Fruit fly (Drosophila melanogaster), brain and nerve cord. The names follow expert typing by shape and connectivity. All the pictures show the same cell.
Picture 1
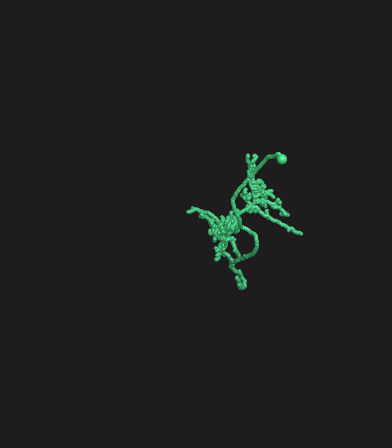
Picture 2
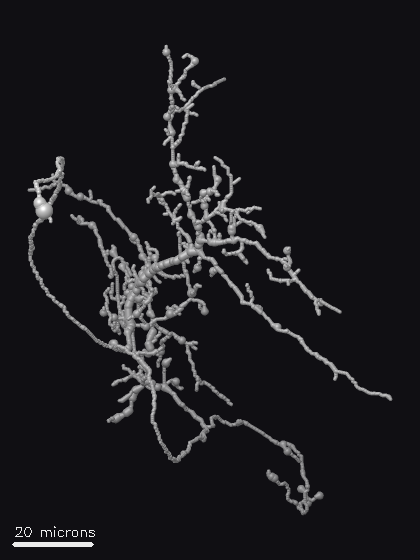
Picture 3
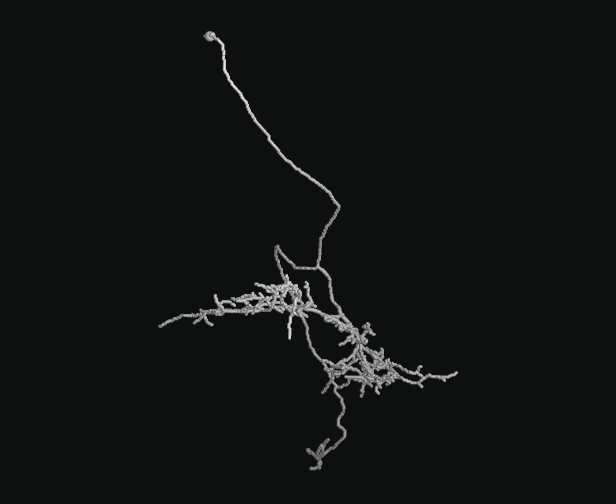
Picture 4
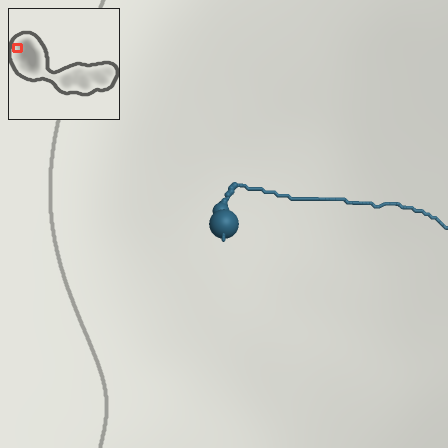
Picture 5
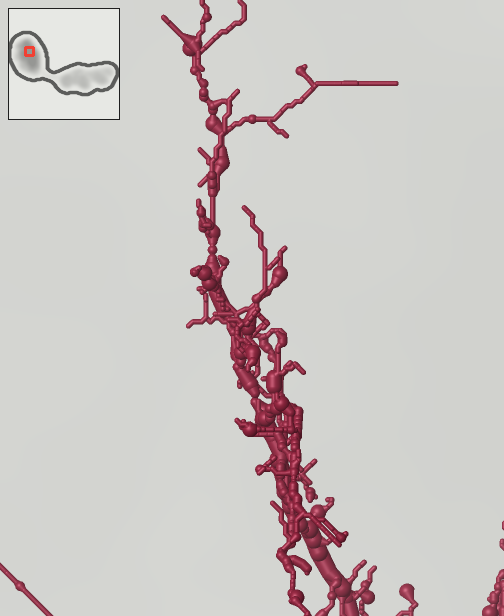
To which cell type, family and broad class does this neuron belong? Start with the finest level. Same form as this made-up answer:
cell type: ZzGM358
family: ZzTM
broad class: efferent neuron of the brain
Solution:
cell type: PS030
family: hemilineage AOTUv1_ventral
broad class: central-brain intrinsic neuron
